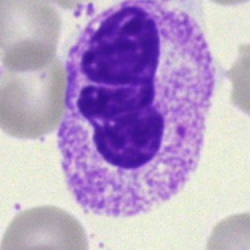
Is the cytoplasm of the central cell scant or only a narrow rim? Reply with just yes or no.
No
